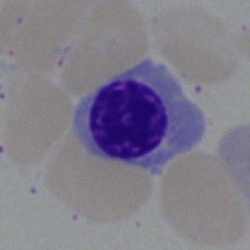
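Erythroblast, the central cell of a stained human bone marrow smear: its outline is irregular and angular rather than smoothly round. The chromatin is dark purple and coarsely clumped, with paler streaks between the clumps, and there's no distinct nucleolus. The pale blue-grey cytoplasm makes a wider rim on the right than on the left.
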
